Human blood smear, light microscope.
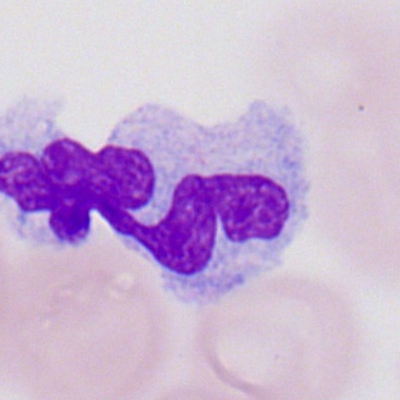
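Monocyte, the cell in the middle of the smear. Its outline is irregular, the edges ragged and almost frayed. Across the cell stretches the nucleus, a long band of connected lobes that twists and folds, and I find no nucleoli in it. The cytoplasm shows only a fine, faint, dusty granularity, without coarse granules.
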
